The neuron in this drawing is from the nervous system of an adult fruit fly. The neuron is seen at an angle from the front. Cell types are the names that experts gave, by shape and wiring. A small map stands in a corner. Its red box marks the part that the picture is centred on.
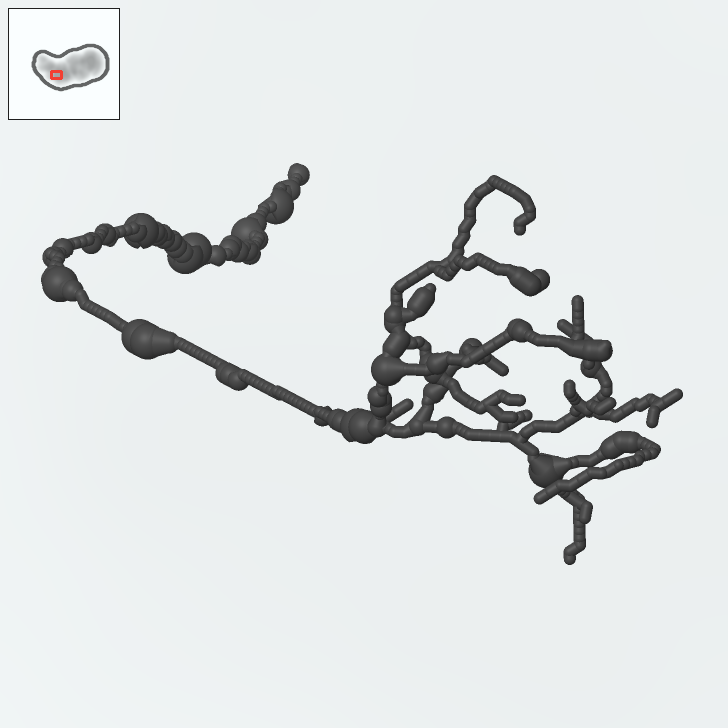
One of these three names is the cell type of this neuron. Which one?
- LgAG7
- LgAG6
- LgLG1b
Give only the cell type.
LgLG1b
